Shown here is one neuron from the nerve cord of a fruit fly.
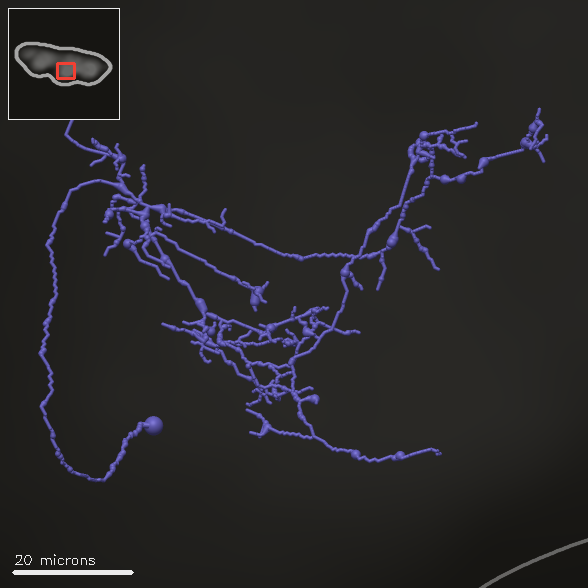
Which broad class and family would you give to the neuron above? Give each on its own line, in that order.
nerve-cord intrinsic neuron
hemilineage 20A.22A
